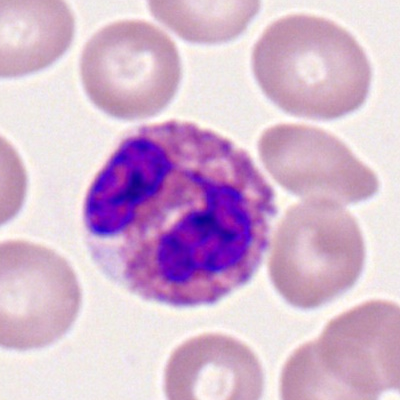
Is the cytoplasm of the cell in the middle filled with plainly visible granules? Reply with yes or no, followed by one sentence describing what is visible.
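Yes. The cytoplasm is packed with coarse pinkish-orange granules.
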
